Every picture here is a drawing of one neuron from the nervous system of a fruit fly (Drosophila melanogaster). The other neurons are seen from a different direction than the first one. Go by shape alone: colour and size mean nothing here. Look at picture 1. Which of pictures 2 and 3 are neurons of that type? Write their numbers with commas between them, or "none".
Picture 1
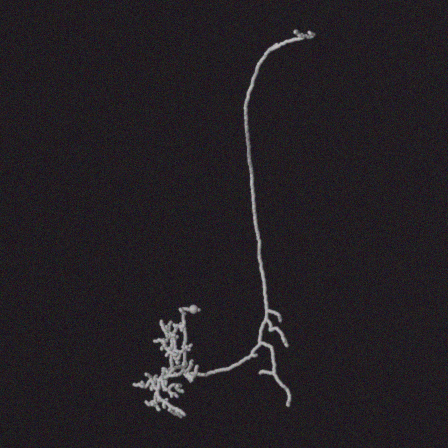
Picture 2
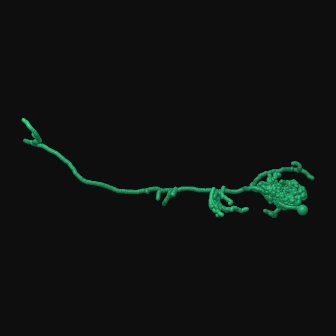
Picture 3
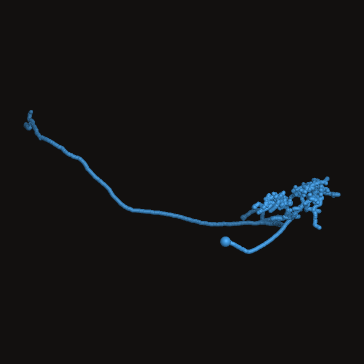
3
